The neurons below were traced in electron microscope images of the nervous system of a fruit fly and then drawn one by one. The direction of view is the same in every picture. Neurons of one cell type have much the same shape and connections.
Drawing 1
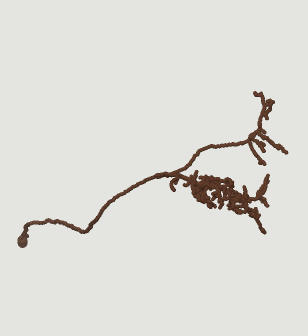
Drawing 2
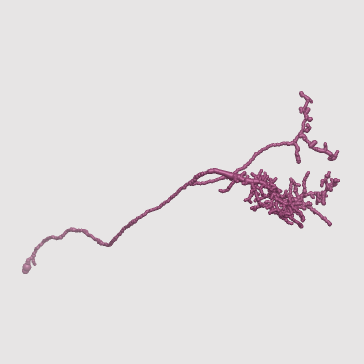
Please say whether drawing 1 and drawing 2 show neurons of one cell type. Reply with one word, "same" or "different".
different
